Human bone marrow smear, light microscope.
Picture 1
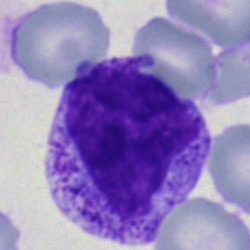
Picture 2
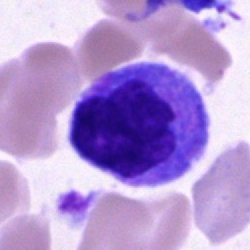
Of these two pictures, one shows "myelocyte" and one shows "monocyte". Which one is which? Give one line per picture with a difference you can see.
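Picture 1 is a myelocyte. The cytoplasm holds many fine purple granules.
Picture 2 is a monocyte. No distinct granules are seen in the cytoplasm.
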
